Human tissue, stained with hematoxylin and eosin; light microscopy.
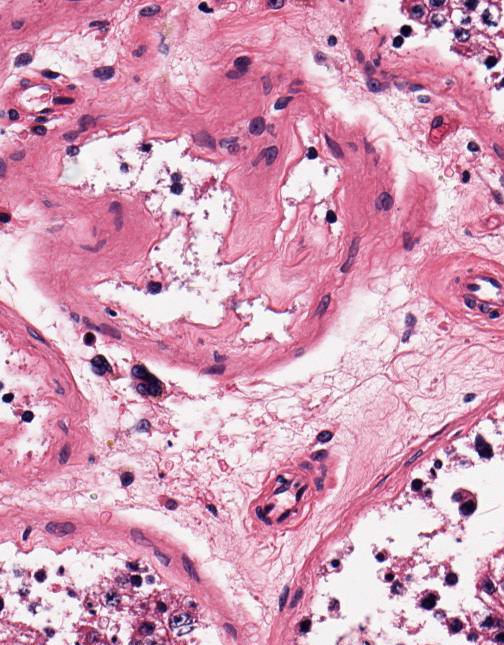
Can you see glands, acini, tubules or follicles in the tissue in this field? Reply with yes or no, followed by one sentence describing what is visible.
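No. No epithelial lining or glands are present anywhere in the field.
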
